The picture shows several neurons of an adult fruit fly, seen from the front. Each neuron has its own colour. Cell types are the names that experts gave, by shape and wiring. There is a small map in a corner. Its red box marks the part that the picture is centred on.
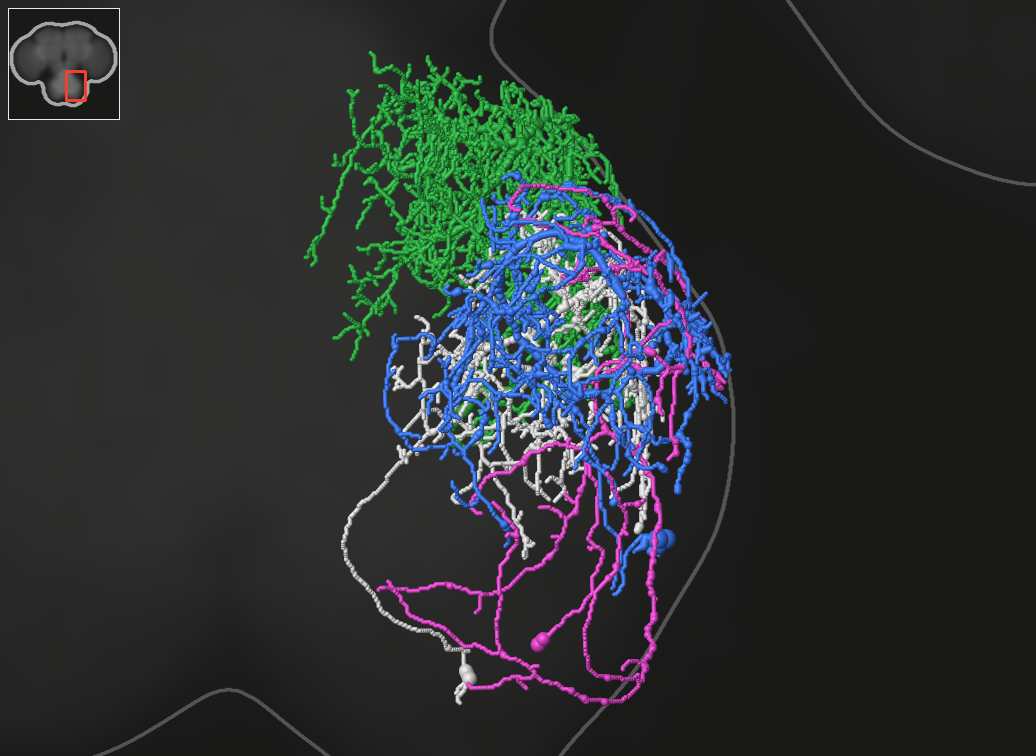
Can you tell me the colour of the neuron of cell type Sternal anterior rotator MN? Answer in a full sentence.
The colour is green.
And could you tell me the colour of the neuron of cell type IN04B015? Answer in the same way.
The colour is blue.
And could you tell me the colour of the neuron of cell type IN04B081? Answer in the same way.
The colour is white.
